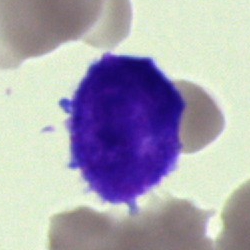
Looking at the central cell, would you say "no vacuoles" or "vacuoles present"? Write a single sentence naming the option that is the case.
Its cytoplasm is without any vacuoles whatsoever.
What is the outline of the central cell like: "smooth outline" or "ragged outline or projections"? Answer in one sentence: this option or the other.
The edge of this cell is rough.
